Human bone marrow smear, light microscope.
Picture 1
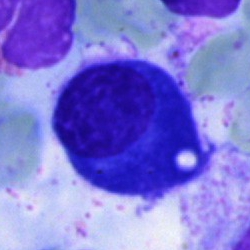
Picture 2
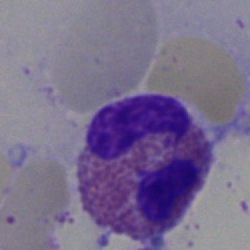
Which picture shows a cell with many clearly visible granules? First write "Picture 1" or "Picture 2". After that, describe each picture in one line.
Picture 2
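Picture 1: No granules are seen in the cytoplasm.
Picture 2: The cytoplasm is packed with coarse pinkish-red granules.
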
